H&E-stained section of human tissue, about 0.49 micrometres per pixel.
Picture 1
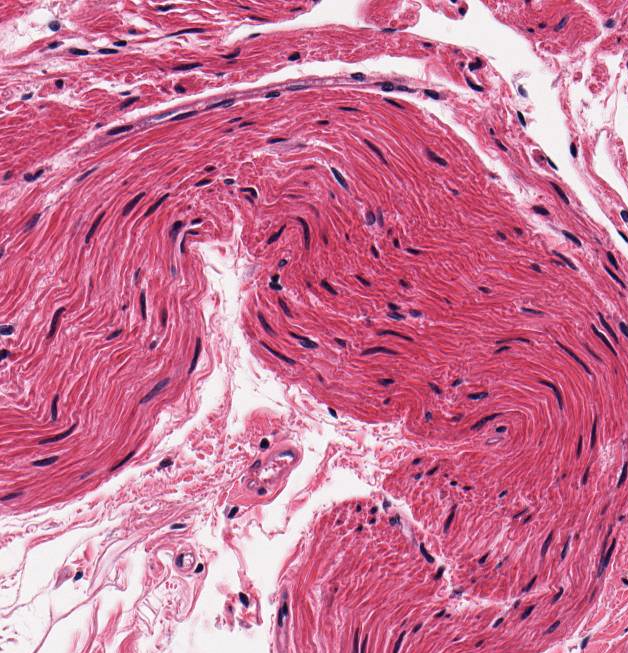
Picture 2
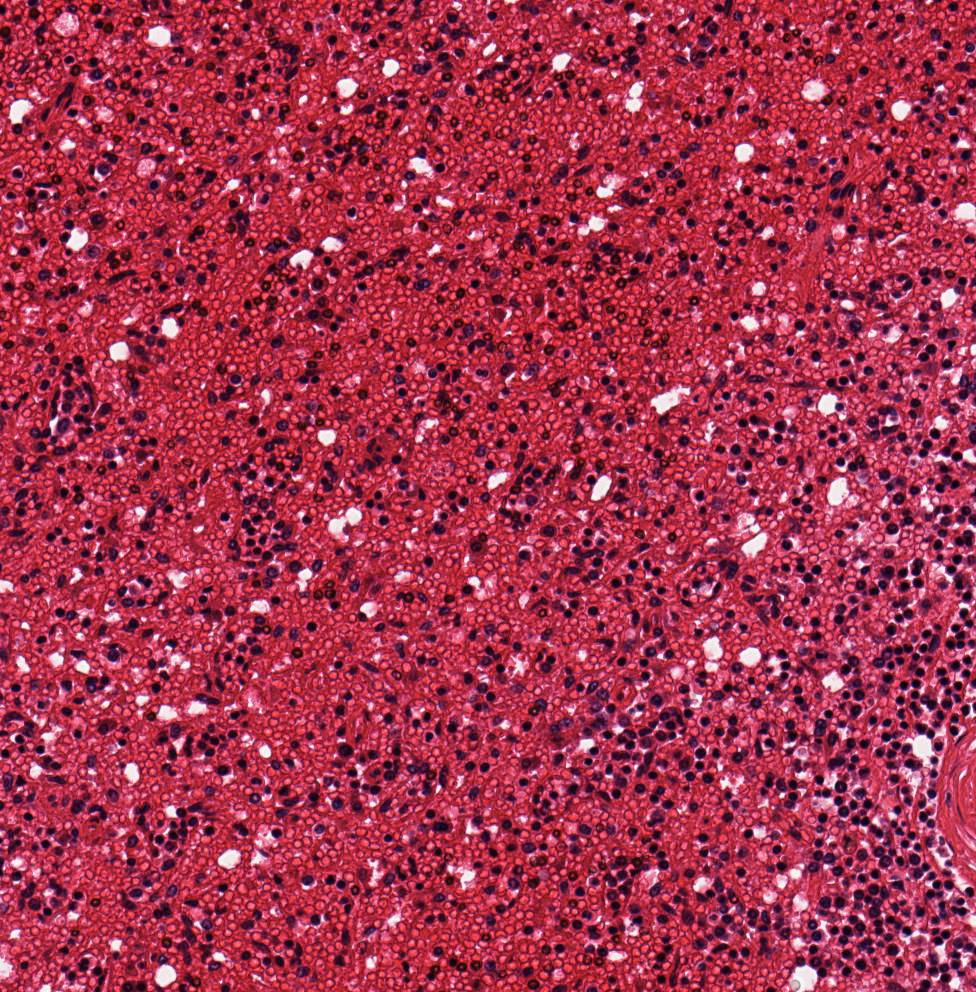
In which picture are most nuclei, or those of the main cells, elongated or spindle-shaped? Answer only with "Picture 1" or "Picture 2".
Picture 1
